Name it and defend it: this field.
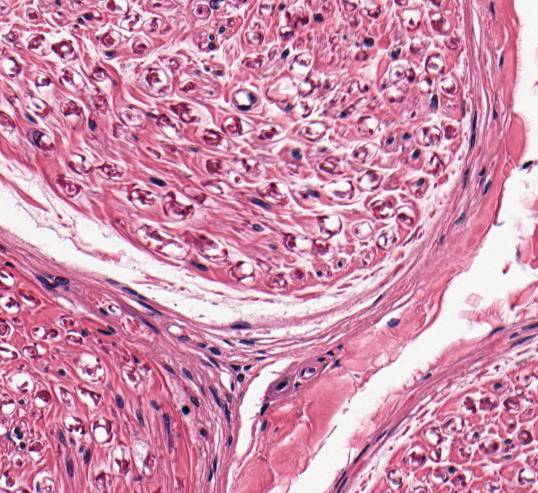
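Mostly nerve fascicle, in three rounded units: a big one across the upper half and partial ones at the lower left and lower right corners. Each is solidly packed with cells, no open central lumen. Inside, small, dark, compact nuclei are scattered among pale haloed cells.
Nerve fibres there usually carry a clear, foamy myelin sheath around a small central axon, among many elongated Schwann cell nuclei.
Each unit is wrapped in concentric layers of flattened cells with elongated dark nuclei.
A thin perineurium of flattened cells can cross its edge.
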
